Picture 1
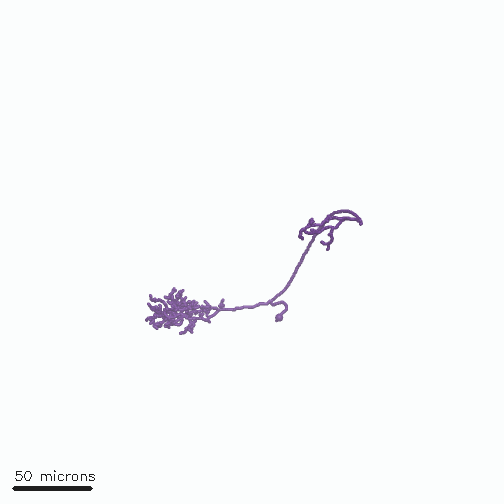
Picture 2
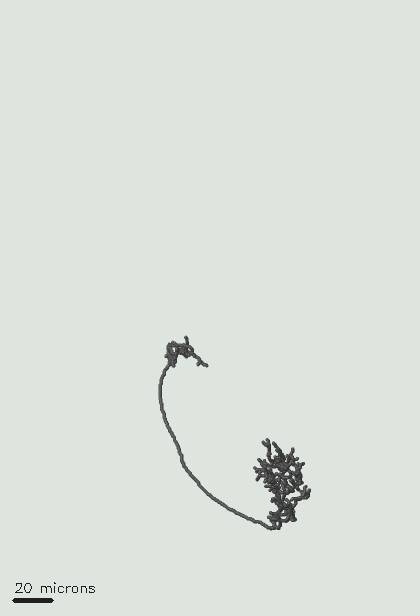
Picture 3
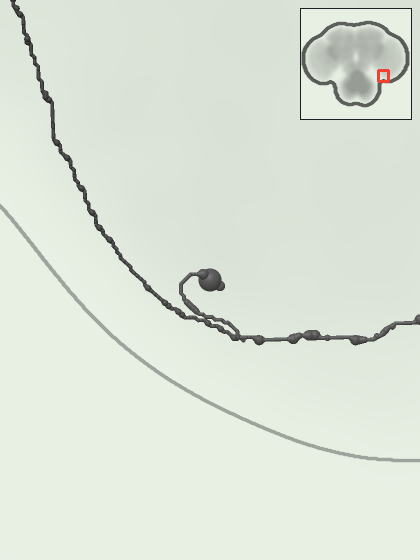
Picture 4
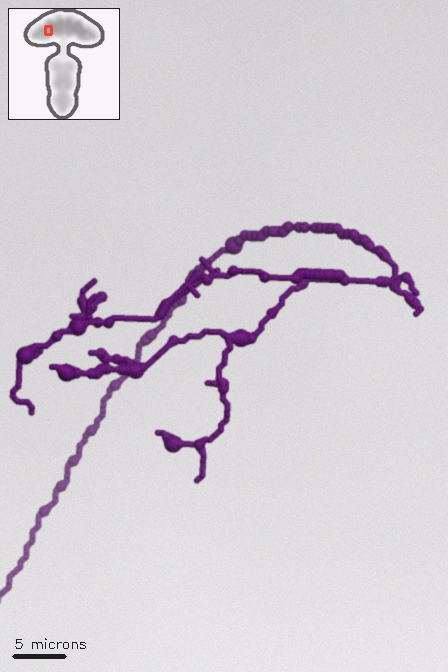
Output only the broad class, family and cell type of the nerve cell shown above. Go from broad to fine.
optic-lobe intrinsic neuron; MeLo; MeLo4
